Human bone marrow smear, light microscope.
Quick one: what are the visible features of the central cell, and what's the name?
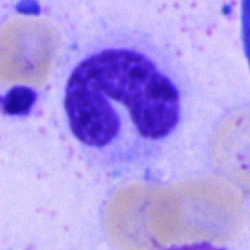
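First, the nucleus: a curved horseshoe shape, its open side facing downward. Next, the chromatin, which is dark purple and coarsely clumped. No nucleolus is visible. Last, the cell border is indistinct and fades into the background. The cell is a band neutrophil.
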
